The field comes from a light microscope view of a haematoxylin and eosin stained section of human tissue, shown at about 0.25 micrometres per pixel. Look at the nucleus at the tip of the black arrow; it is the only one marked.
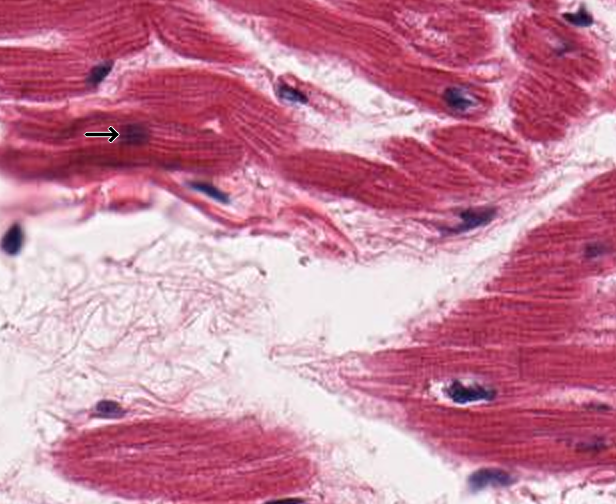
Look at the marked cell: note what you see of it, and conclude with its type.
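Its nucleus is an oval purple body lying in the middle of the fibre's width, not pushed to the edge. Its nucleus looks fuzzy-edged and a little less crisp and dark than the sharply outlined nucleus in the fibre just above it. Its cytoplasm is plentiful and deep pink, with fine cross-striations running across the length of the fibre. This is a cardiomyocyte.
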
